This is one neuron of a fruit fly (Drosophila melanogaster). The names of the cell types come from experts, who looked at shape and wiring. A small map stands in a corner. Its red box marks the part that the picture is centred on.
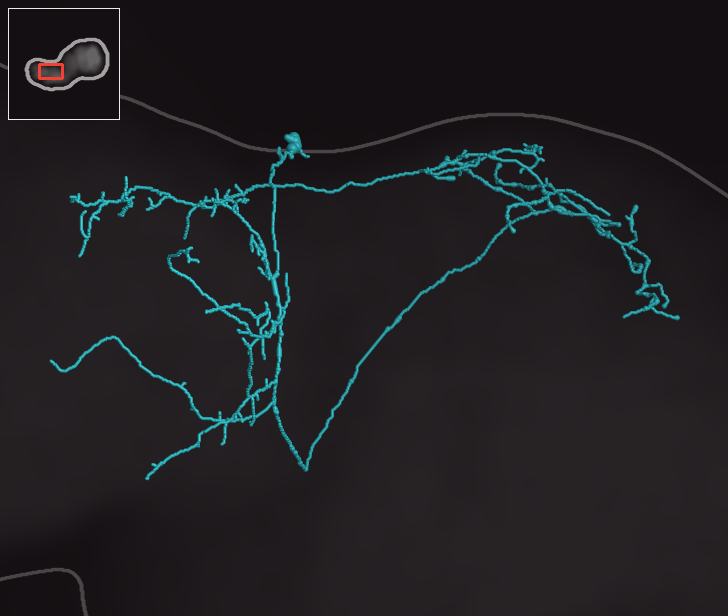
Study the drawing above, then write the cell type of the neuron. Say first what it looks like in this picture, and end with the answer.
Dozens of branch ends can be seen. In this view it is wider than it is tall. It is a nerve-cord intrinsic neuron. Its cell type is IN17A074.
